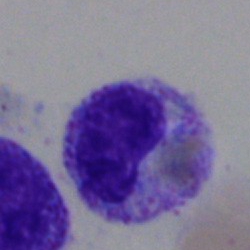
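Metamyelocyte, the central cell. Its nucleus is indented on the right side, giving it a kidney shape, and the chromatin is dense and deeply stained dark purple. Fine reddish-purple granules are scattered through the cytoplasm, where a pale clear area lies next to the nuclear indentation.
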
